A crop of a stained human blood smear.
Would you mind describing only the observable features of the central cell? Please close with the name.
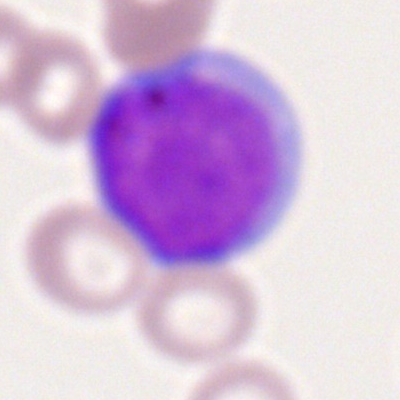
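The nucleus occupies most of the cell, and its purple chromatin appears fairly even, lacking coarse dark clumps. The cytoplasm is pale blue. Near the upper left lies a single tiny dark dot. This central cell is a myeloblast.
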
